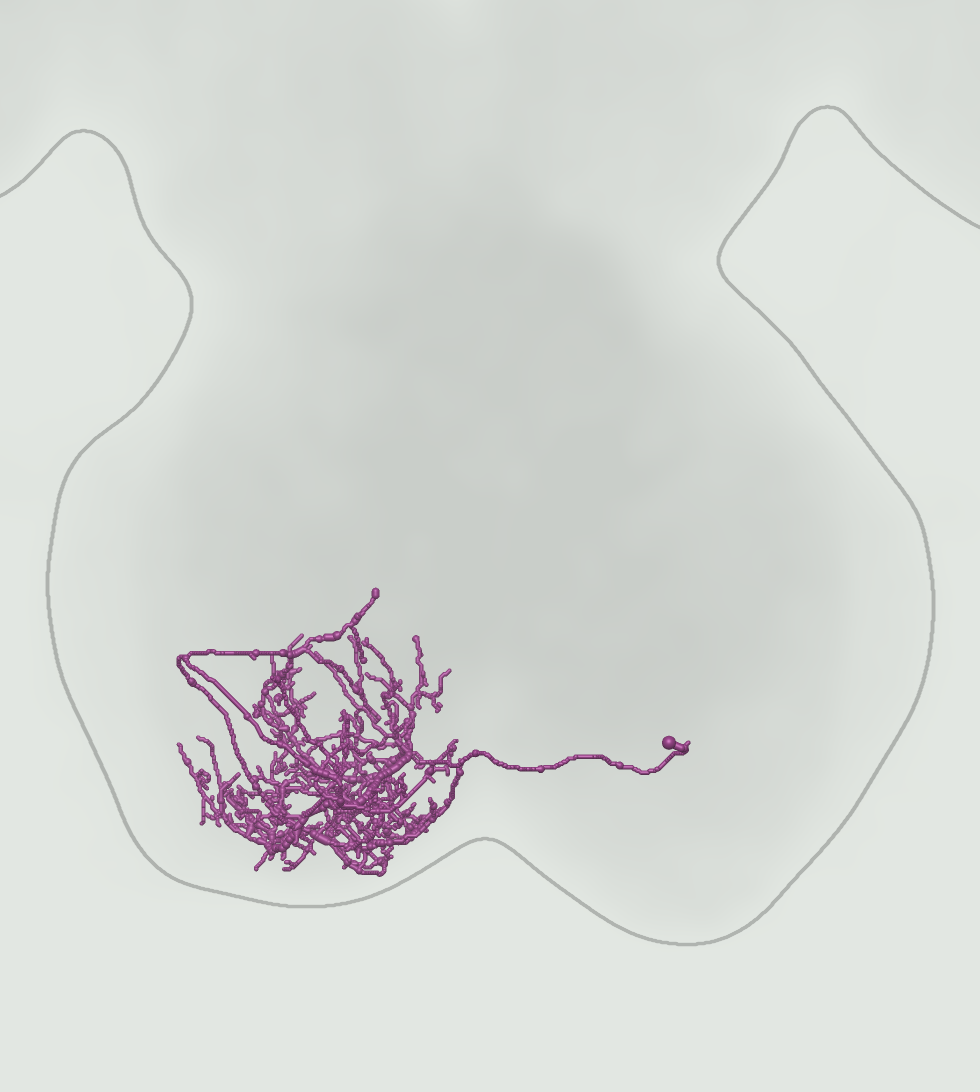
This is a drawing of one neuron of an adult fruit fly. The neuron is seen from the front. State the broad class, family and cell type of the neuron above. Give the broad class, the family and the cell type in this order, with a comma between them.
nerve-cord intrinsic neuron, hemilineage 01A, IN01A032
